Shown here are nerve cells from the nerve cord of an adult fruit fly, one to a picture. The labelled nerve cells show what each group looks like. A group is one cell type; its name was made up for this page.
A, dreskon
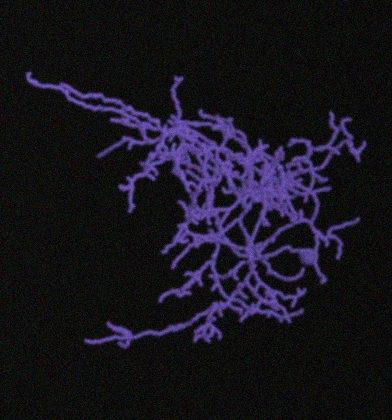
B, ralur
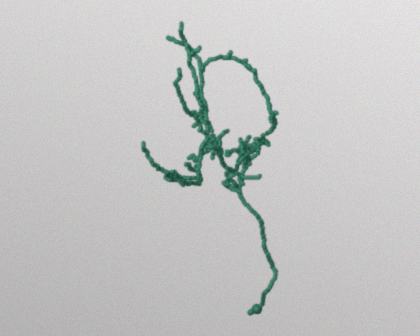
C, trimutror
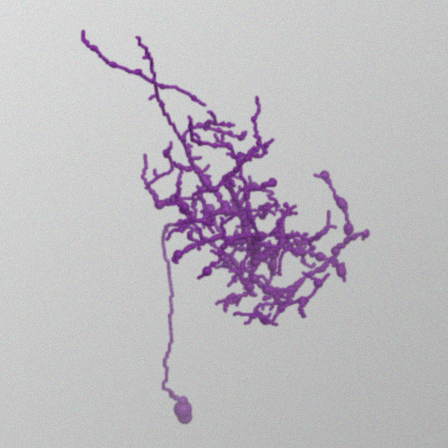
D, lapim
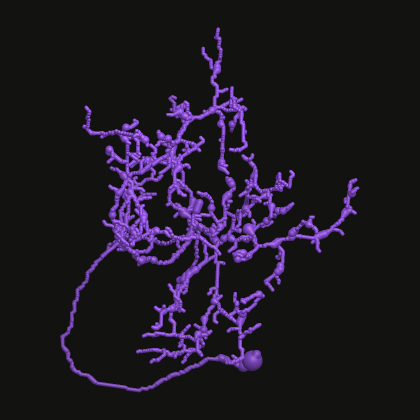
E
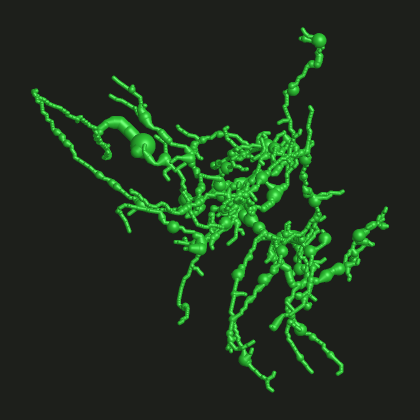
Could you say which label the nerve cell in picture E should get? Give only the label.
trimutror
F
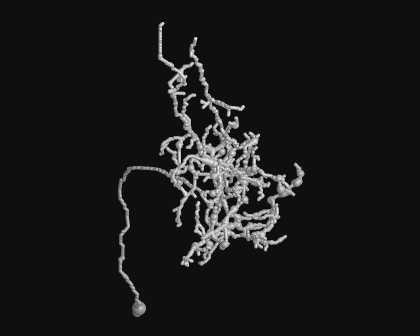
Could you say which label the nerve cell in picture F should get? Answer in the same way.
trimutror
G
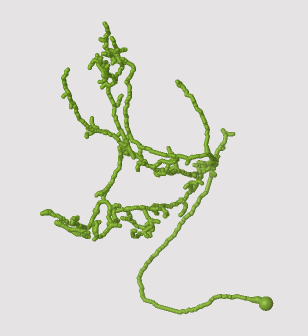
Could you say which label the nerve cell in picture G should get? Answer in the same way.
ralur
